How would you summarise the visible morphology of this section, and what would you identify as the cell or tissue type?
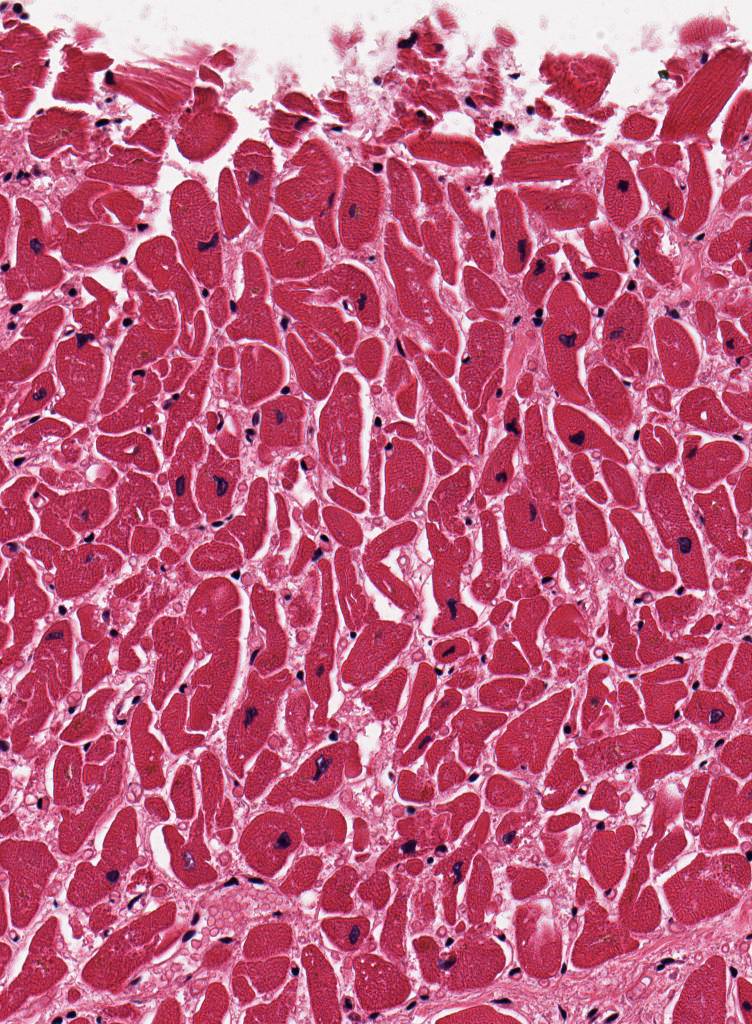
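Closely packed muscle fibres fill almost the whole field, cut mostly in cross and oblique section. Many profiles are irregular; some branch. Visible nuclei are single and central. Between fibres, a thin, loose, pale-pink stroma carries small dark nuclei. This is left ventricle of the heart.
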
